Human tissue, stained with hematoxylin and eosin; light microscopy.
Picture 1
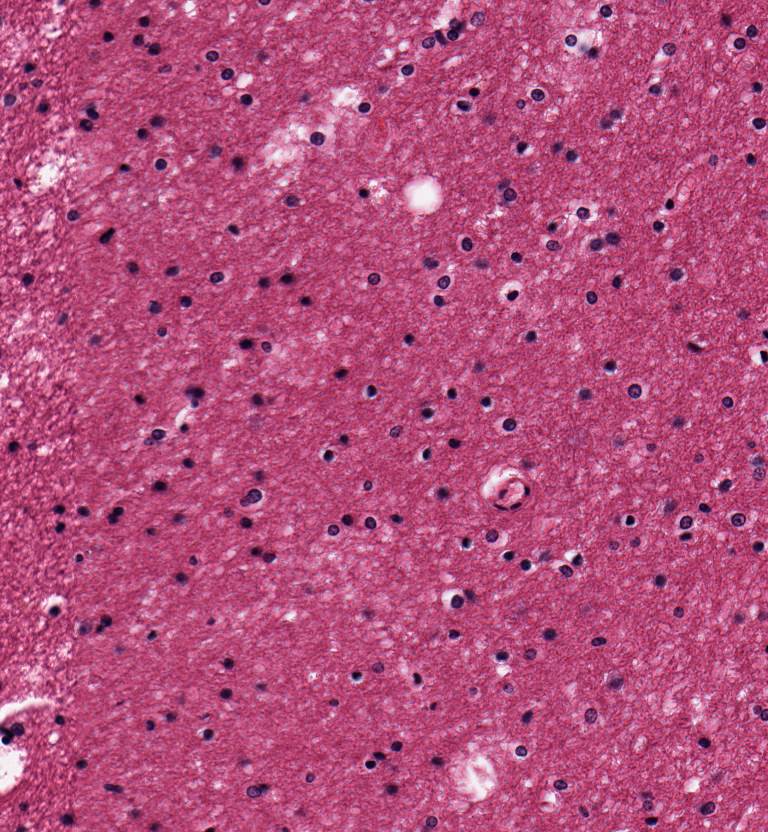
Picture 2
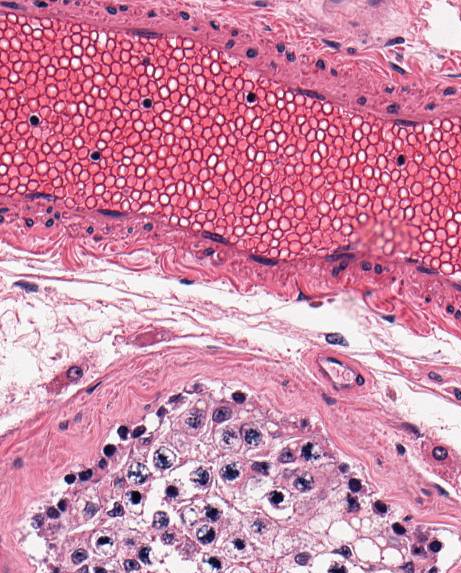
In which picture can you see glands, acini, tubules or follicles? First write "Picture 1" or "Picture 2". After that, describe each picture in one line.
Picture 2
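What picture 1 shows: The whole field is a fine, fibrillary pink background without glands, epithelium or other organised units.
What picture 2 shows: Between the vessel and the tubule lies pale, loose, sparsely cellular connective tissue with wavy strands.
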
